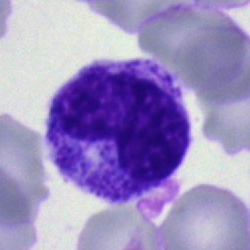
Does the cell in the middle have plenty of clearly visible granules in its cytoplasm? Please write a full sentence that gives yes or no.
Yes, many granules can be seen in the cytoplasm of the cell.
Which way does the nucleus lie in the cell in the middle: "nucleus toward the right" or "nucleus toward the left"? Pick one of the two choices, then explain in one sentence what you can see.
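Nucleus toward the right. The nucleus fills most of the cell and sits toward the upper right.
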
